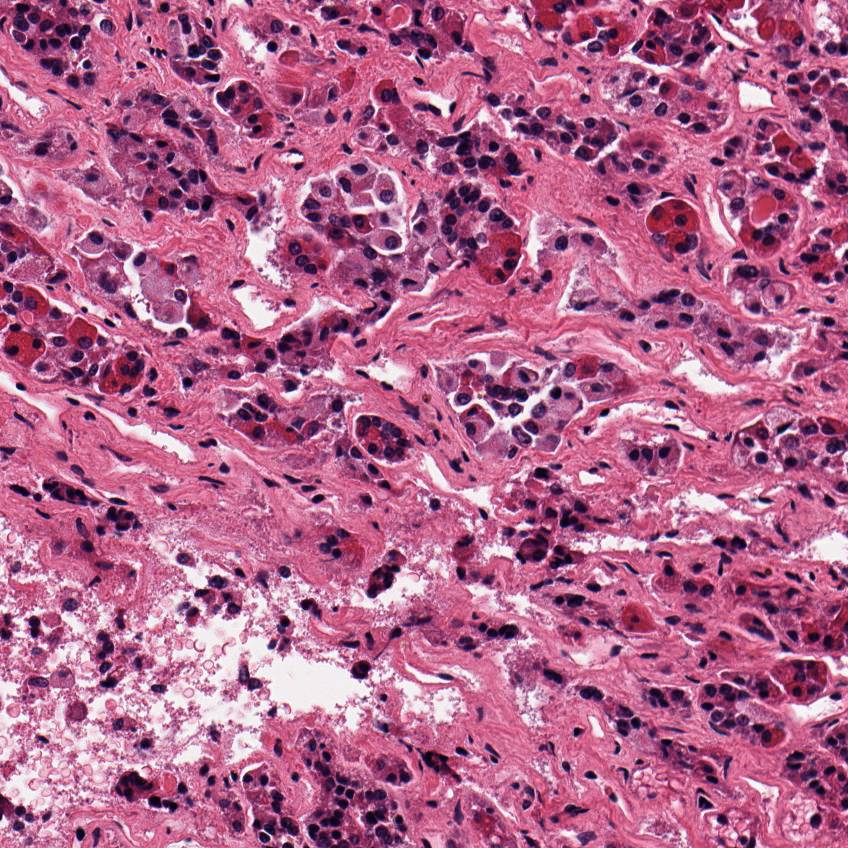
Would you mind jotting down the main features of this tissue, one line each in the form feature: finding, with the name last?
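Arrangement: epithelial cells in small nests and clusters through fibrous stroma, across most of the field
Cytoplasm: many nested cells intensely red, eosinophilic
Fibroblasts: slender spindle-shaped nuclei along collagen bundles between the nests
Fat: none here
Name: pituitary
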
